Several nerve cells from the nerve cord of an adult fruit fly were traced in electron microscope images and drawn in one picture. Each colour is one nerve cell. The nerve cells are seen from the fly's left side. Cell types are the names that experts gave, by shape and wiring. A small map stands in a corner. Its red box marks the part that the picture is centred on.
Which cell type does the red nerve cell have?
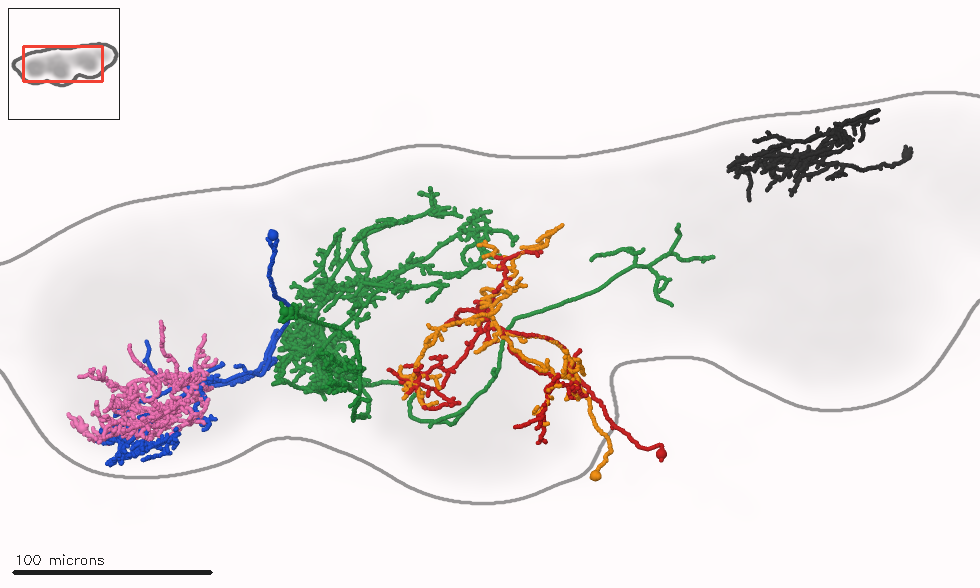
IN21A095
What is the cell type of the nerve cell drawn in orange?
IN21A088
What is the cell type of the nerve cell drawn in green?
IN01A017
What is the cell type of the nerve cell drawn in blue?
IN23B048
